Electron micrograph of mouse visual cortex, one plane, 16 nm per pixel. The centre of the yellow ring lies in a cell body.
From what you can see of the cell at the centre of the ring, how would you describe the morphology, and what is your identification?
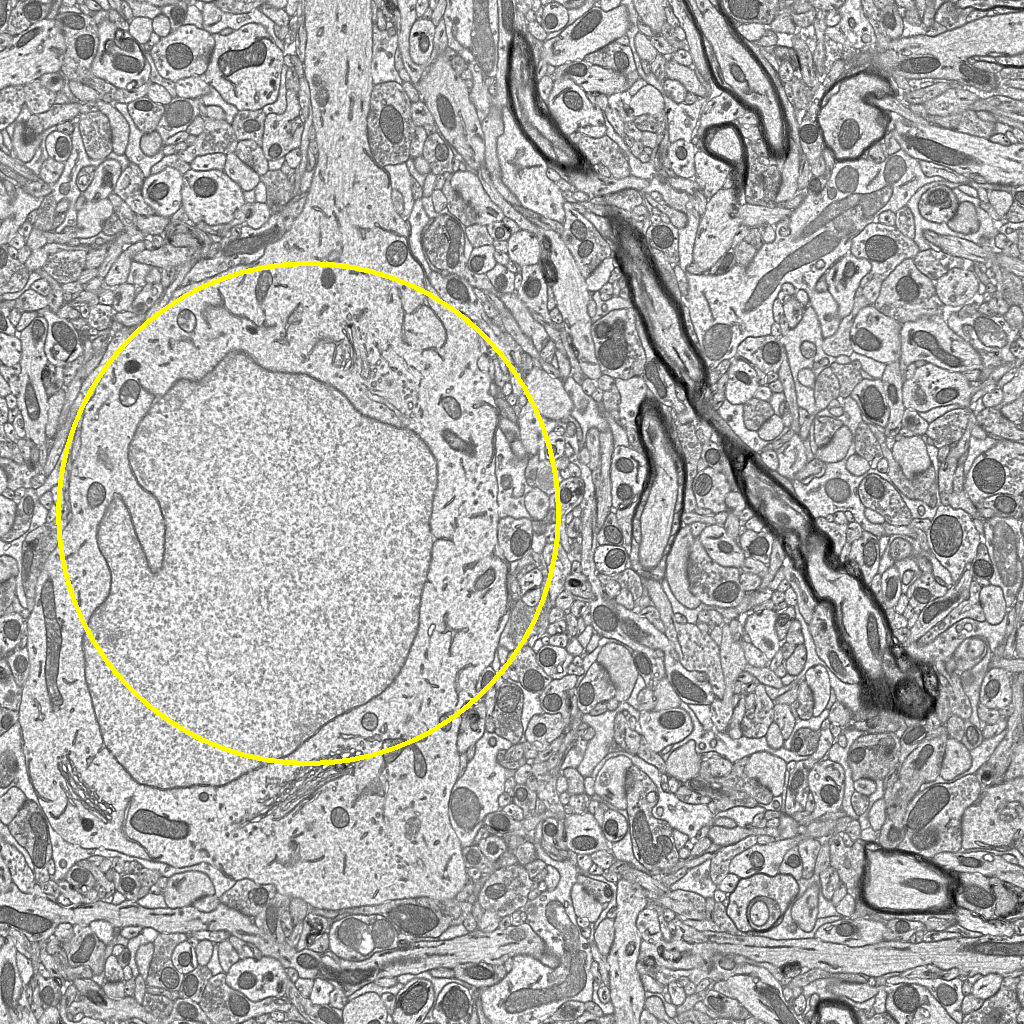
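Look first at the nucleus: large, irregular in outline, its whole profile within the section. Its chromatin is pale and finely dispersed, with no dark clumps lining the envelope. No distinct nucleolus shows in this plane. From the top of the body, a thick, pale process runs straight upward. This is an excitatory neuron.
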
